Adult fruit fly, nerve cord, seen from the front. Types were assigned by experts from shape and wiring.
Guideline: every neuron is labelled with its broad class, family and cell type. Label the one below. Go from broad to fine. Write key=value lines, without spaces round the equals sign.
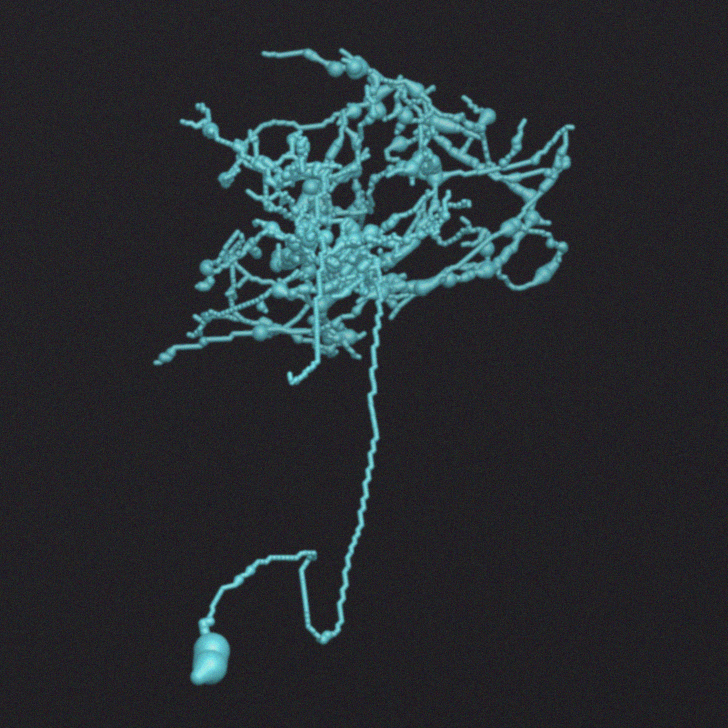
broad_class=ascending neuron
family=hemilineage 16B
cell_type=AN16B081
